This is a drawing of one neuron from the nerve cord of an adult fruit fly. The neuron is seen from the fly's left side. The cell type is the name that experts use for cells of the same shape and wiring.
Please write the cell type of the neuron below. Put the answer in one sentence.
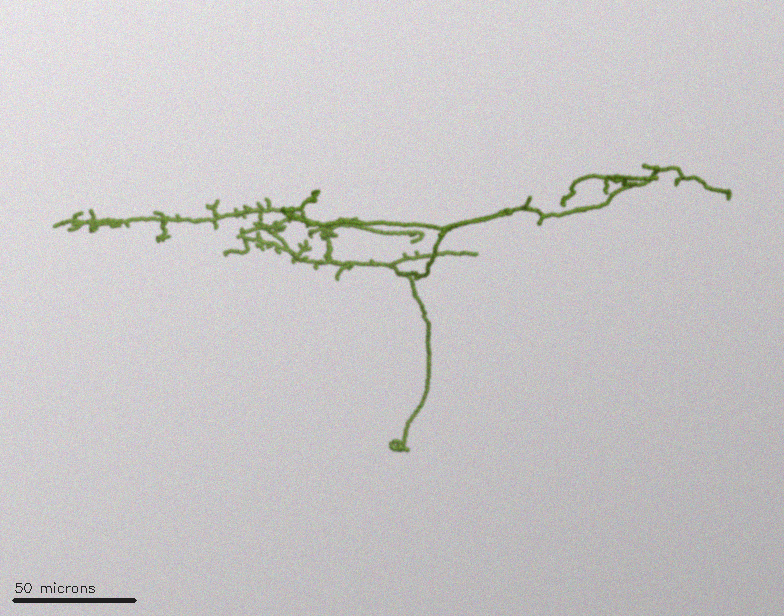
The cell type is IN07B077.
